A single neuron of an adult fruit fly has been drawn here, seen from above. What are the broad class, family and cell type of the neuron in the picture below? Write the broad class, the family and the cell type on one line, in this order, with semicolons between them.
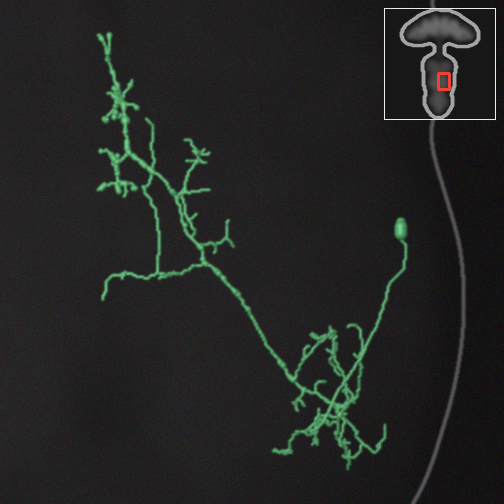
nerve-cord intrinsic neuron; hemilineage 19A; IN19A069_b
